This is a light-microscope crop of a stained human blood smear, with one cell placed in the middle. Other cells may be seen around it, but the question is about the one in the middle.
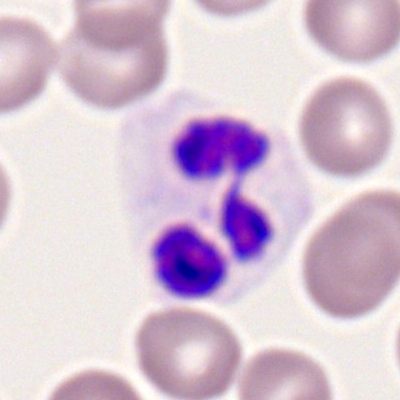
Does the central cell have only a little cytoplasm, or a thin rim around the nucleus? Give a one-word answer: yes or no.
No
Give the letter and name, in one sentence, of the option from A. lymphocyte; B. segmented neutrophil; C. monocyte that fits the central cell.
The middle of the crop contains a segmented neutrophil, so option B is right.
